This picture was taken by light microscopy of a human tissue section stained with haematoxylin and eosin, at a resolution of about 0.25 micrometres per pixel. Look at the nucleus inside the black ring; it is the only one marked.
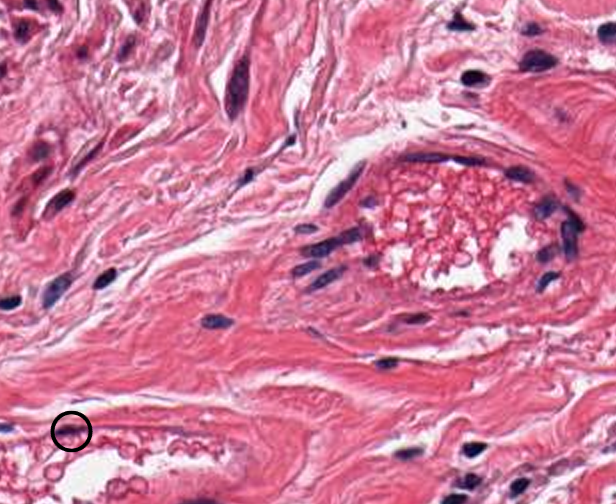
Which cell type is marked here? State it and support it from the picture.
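It is an endothelial cell. The nucleus is thin, elongated and flattened, and stains dark and fairly uniformly. Its long axis runs along the lumen border, parallel to the overlying wavy pink fibres. Almost no cytoplasm is visible around the nucleus; the cell reads as a thin sliver along the lumen edge.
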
